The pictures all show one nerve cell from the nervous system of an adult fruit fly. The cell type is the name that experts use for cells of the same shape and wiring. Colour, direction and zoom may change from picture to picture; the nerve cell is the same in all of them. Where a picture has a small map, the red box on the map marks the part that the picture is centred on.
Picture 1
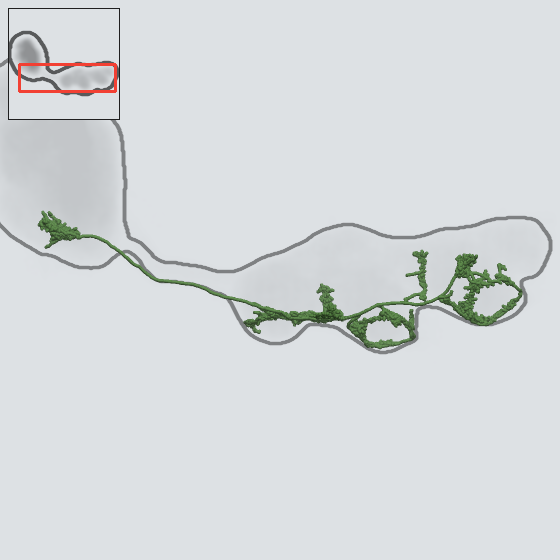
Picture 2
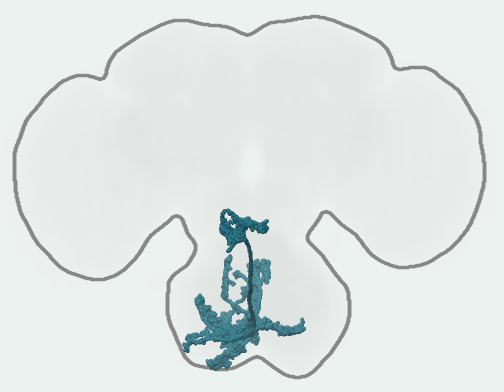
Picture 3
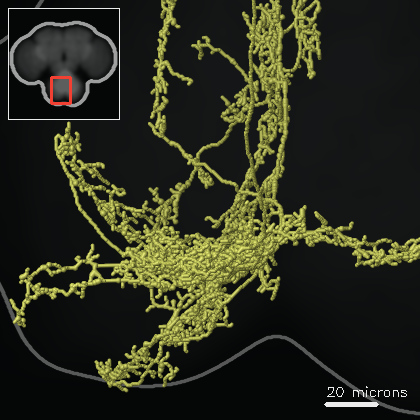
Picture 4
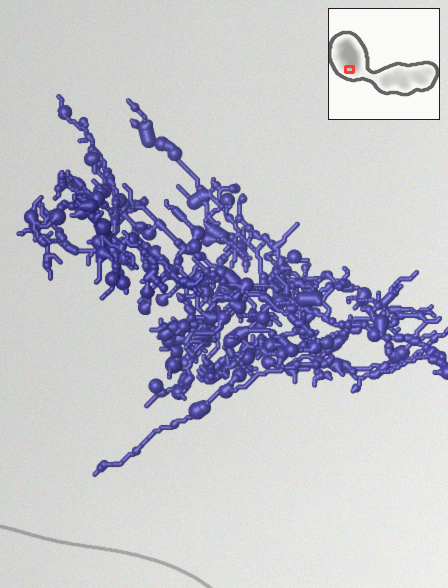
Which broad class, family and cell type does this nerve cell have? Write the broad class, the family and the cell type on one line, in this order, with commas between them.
ascending neuron, hemilineage 05B, AN05B009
